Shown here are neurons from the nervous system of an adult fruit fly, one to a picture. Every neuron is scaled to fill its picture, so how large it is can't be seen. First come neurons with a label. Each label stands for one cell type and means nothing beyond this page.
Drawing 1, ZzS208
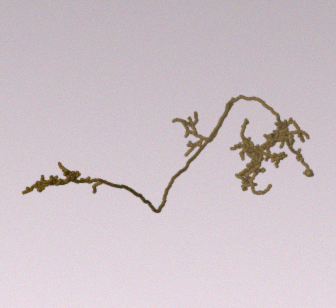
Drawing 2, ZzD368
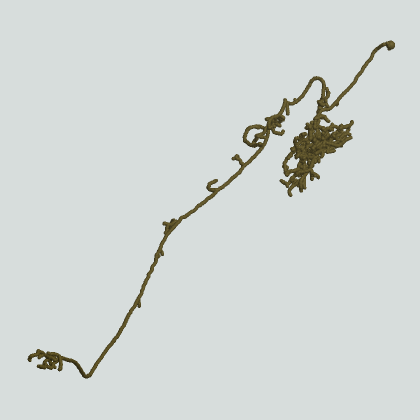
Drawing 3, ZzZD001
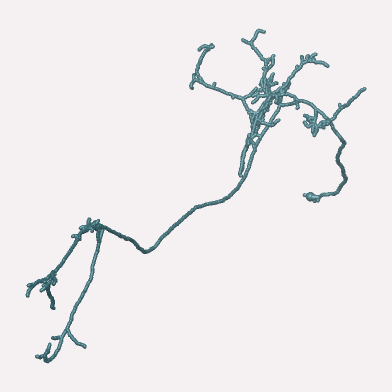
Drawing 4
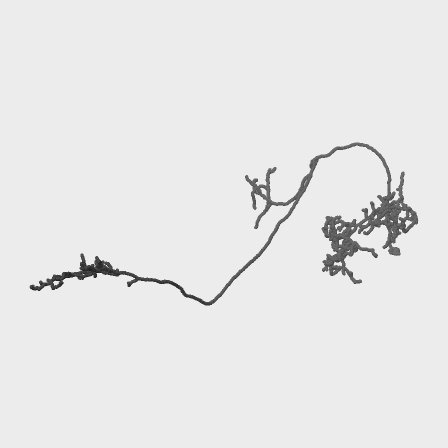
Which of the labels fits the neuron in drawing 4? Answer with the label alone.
ZzS208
